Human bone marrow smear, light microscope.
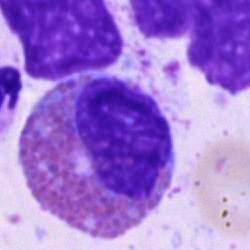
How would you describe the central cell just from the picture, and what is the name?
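Look first at the outline: it is round and smooth, and nothing projects from the surface. There is a single nucleus, and you will find it off-centre, toward the upper right. Now notice how the cytoplasm is packed with coarse reddish-pink granules. This cell is an eosinophil.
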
